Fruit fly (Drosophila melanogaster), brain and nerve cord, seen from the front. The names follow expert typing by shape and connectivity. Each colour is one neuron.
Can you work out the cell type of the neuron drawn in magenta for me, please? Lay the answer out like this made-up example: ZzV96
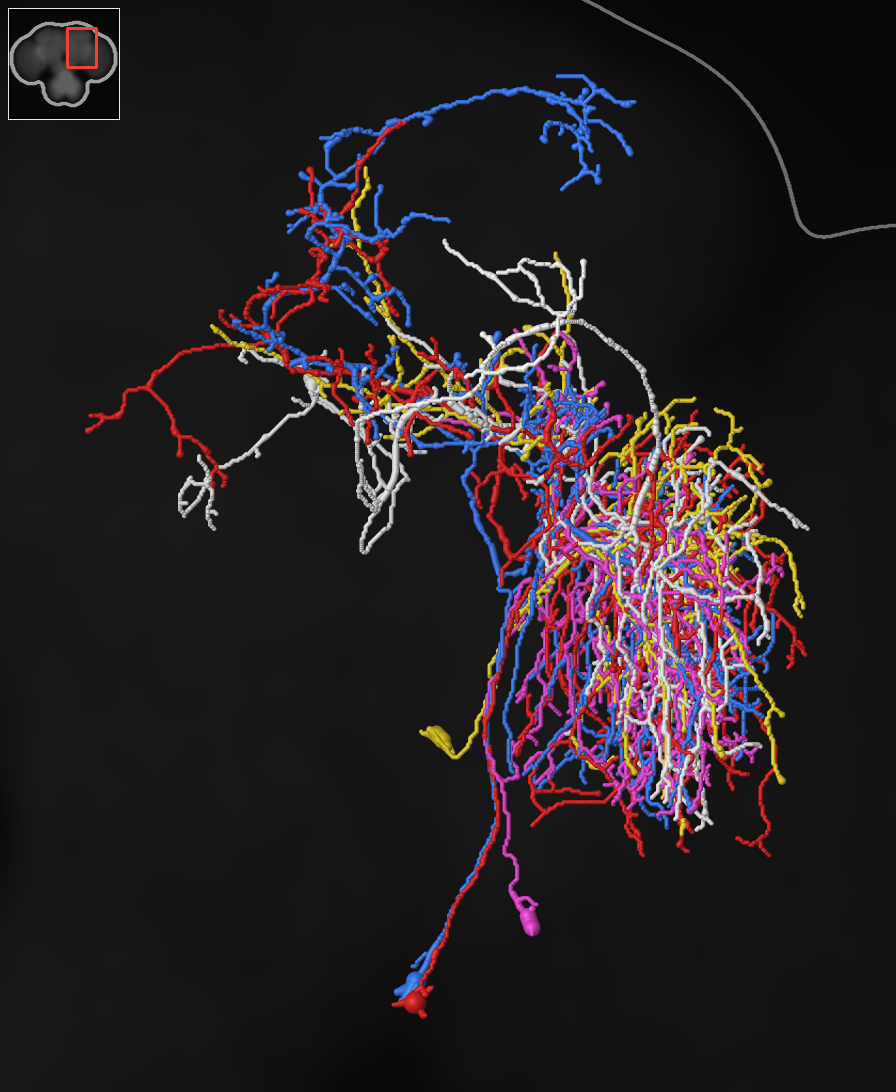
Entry: LoVP46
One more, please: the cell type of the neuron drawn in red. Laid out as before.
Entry: LoVP42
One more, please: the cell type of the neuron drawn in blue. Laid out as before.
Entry: LoVP73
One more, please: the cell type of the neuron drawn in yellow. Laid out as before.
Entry: LT68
